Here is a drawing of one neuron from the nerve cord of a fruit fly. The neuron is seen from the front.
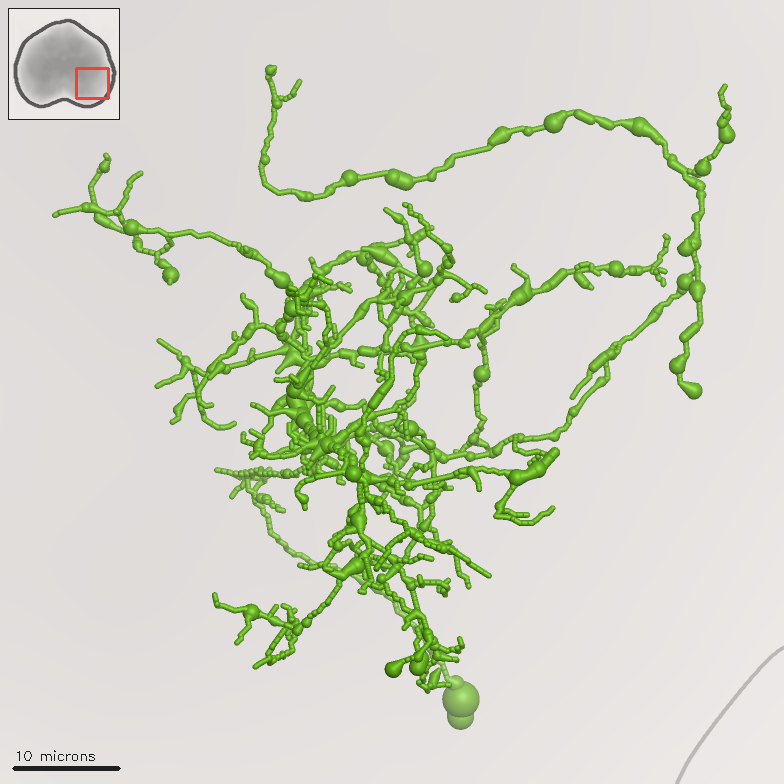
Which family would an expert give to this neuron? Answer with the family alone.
hemilineage 20A.22A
